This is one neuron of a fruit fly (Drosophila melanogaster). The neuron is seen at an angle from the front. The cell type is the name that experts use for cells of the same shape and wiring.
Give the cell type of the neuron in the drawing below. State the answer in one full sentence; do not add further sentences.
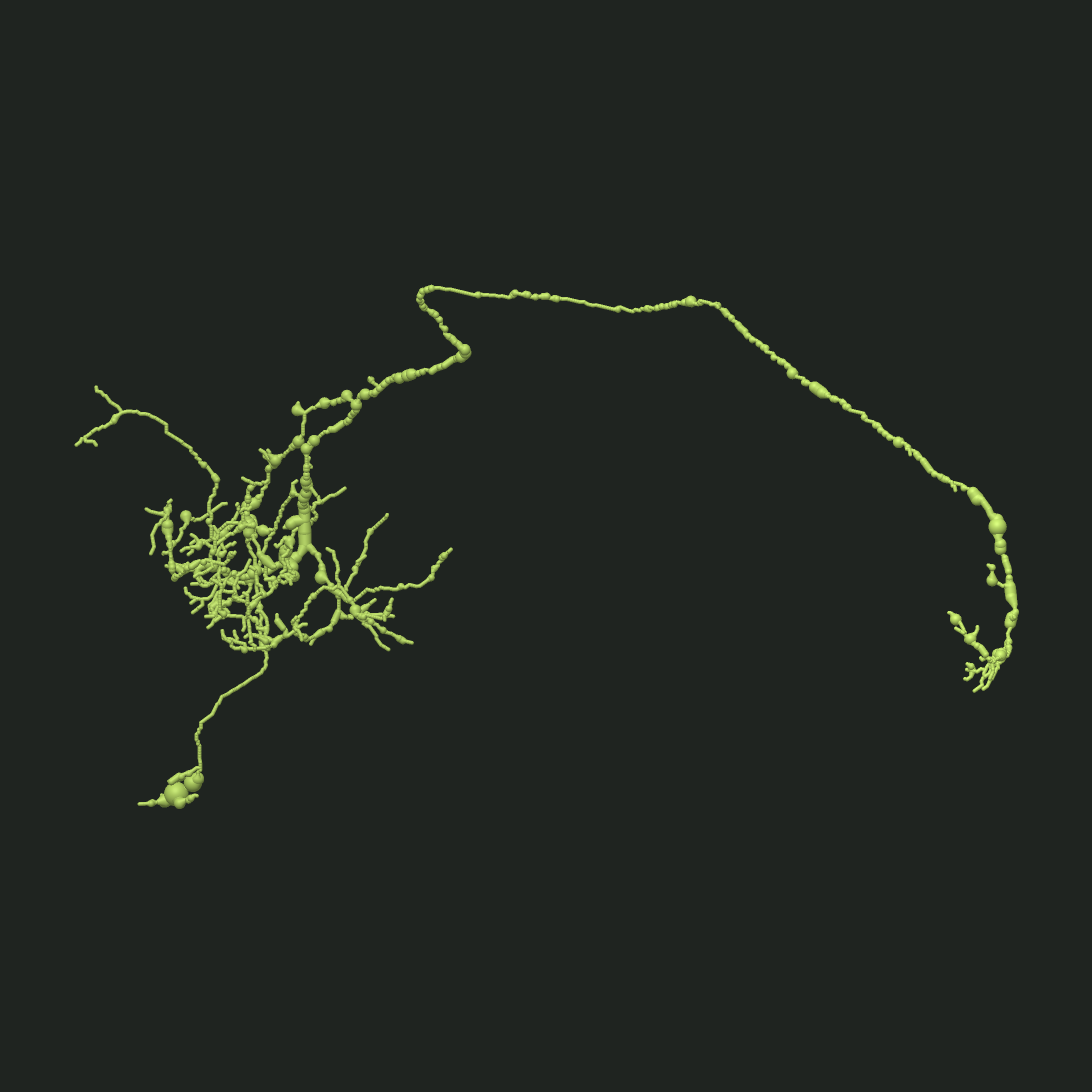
The type assigned to this neuron is CB4083.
